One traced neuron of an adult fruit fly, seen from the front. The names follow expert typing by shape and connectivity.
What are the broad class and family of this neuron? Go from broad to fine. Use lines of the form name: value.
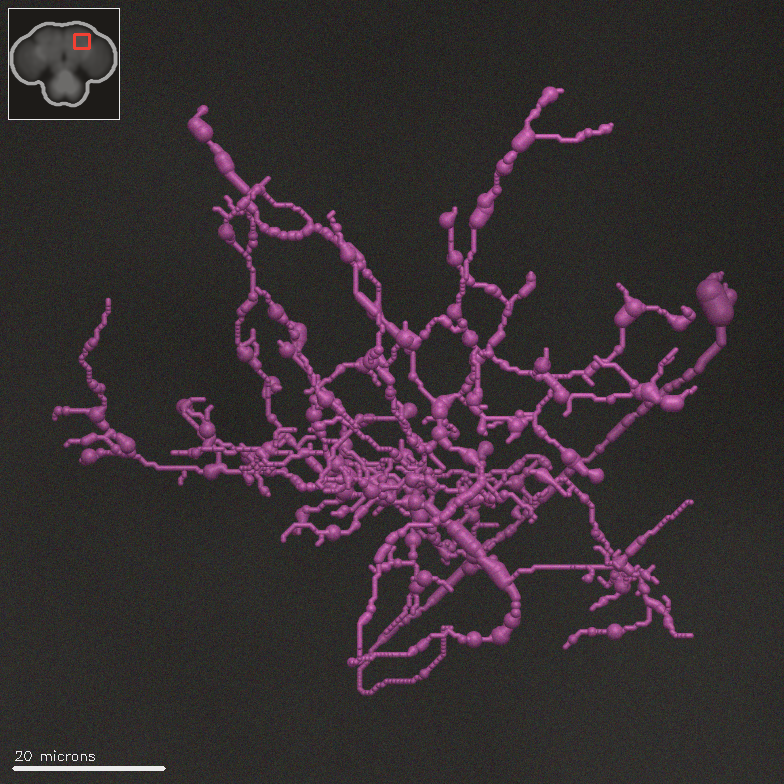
broad class: central-brain intrinsic neuron
family: hemilineage VLPp&l1_anterior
